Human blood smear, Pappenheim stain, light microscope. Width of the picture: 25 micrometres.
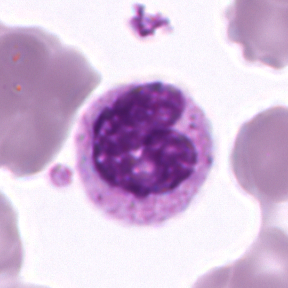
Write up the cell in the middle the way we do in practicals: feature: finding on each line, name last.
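Size: roughly 12 micrometres across
Nuclear shape: indented on the right side, so it looks like a kidney
Cytoplasmic rim: runs all round the nucleus, widest underneath
Colour: the cytoplasm's a pale pinkish-lilac
Granules: fine purple ones, scattered through the cytoplasm
So this one's a: band neutrophil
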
